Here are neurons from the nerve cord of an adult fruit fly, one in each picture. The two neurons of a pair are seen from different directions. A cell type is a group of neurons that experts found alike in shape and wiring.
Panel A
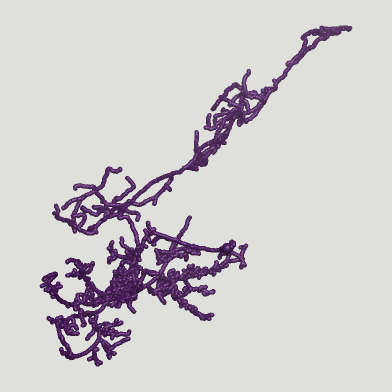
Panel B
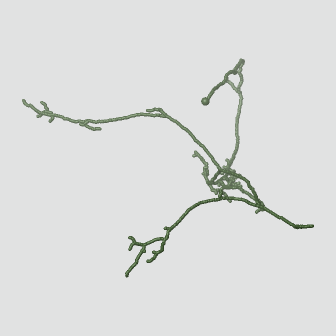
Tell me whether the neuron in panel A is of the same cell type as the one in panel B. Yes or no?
no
